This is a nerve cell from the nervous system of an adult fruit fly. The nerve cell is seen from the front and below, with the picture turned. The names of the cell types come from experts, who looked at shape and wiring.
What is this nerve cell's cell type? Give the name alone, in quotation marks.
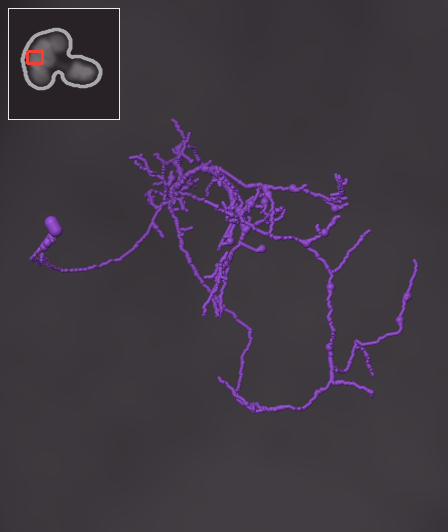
"CRE016"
